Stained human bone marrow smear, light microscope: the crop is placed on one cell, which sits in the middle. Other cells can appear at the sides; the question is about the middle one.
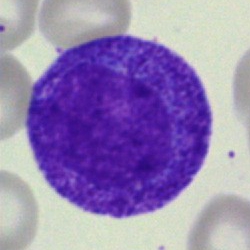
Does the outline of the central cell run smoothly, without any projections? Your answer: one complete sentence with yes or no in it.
Yes, it is a smooth edge that the cell has.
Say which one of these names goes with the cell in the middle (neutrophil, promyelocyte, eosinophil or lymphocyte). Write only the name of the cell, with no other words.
promyelocyte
